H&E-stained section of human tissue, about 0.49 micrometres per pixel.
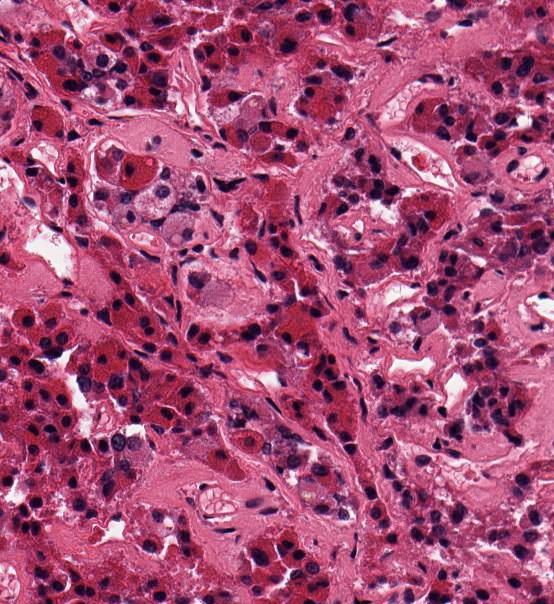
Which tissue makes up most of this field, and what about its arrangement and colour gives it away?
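Shown here is the pars distalis of the pituitary. Most of its cells have abundant deep red, granular cytoplasm.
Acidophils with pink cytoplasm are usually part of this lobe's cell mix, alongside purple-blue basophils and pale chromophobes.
Their nuclei are round and darkly stained, mostly one to a cell. Fat cells are absent from the entire field.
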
